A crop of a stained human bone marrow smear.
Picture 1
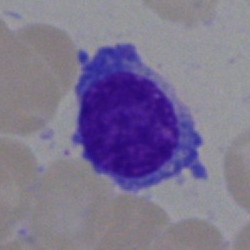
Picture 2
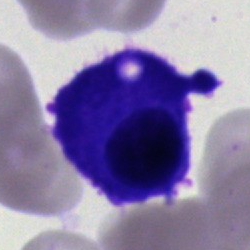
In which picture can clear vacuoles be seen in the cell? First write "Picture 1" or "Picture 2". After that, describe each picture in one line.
Picture 2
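What picture 1 shows: No vacuoles are seen in the cytoplasm.
What picture 2 shows: A single small round clear vacuole lies in the upper part of the cytoplasm.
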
